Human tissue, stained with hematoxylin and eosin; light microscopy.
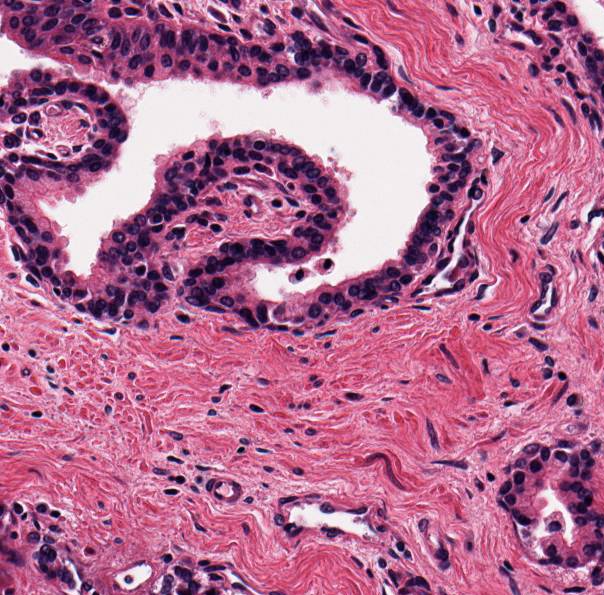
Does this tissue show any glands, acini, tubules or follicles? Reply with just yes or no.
Yes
